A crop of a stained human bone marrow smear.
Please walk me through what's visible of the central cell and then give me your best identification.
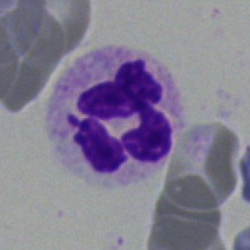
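See how the nucleus breaks into four lobes, set in a ring around a pale central space? There's plenty of pale pinkish-lilac cytoplasm, with fine lilac granules scattered through it. That's a segmented neutrophil.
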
